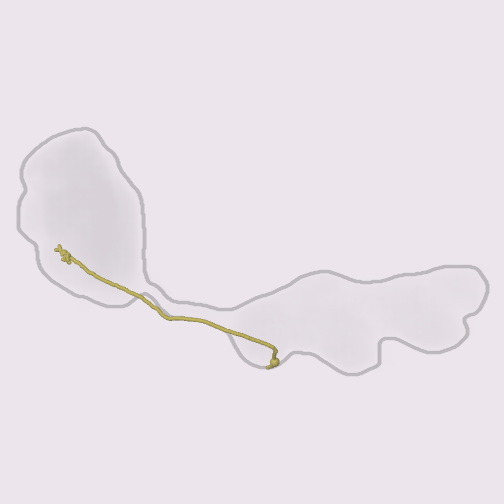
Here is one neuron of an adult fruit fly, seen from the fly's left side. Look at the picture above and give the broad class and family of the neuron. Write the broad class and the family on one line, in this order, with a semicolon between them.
sensory neuron ascending to the brain; class gustatory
